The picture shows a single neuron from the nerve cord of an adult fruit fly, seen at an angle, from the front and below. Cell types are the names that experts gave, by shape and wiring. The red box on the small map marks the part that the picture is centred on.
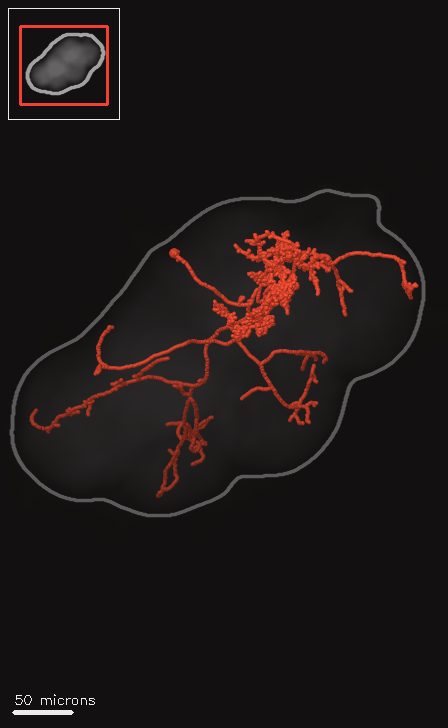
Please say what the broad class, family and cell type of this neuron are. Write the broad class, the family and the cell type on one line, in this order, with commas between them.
nerve-cord intrinsic neuron, hemilineage 23B, IN23B001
